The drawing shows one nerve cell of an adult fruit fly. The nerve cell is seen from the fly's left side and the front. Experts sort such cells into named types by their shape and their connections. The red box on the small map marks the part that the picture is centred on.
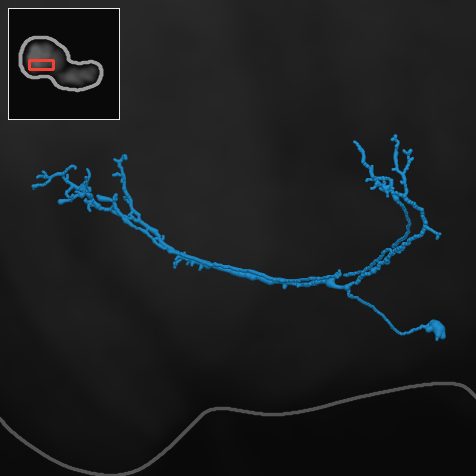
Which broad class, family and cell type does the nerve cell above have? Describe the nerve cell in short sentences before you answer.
As drawn here it is wider than it is tall. It is a central-brain intrinsic neuron. The family is hemilineage LB0. It is of cell type SAD098.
